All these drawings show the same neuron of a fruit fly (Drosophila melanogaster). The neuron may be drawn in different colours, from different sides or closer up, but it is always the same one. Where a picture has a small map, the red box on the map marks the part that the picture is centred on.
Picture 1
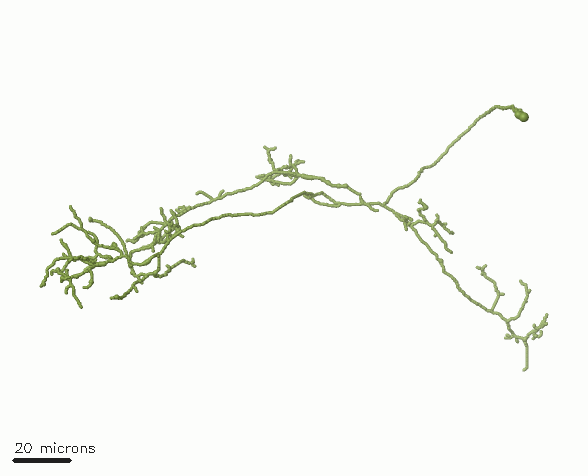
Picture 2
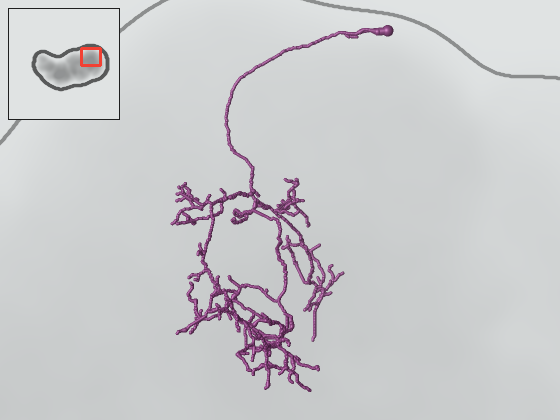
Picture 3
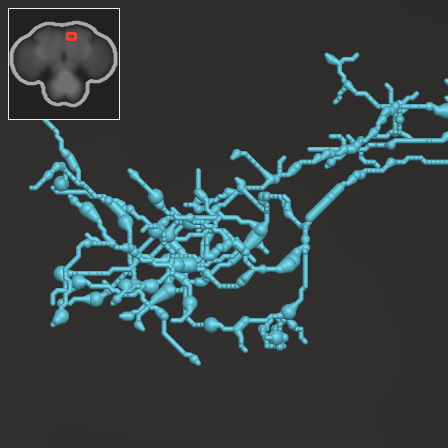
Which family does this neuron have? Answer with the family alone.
hemilineage SLPad1_posterior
